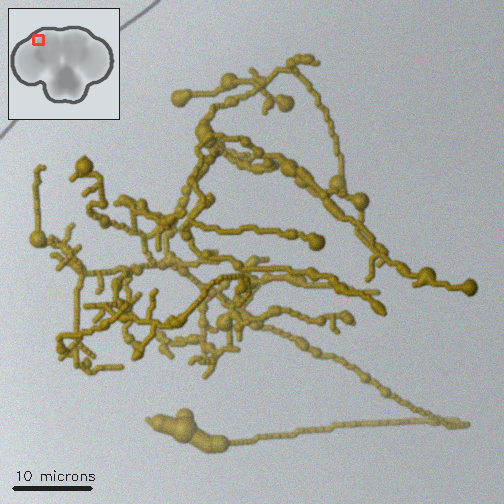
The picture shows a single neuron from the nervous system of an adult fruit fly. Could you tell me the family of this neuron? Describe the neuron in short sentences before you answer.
From left to right in the picture it spans about 55 microns. The picture shows dozens of branch ends. Its broad class is central-brain intrinsic neuron. Its family is hemilineage LHp1.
